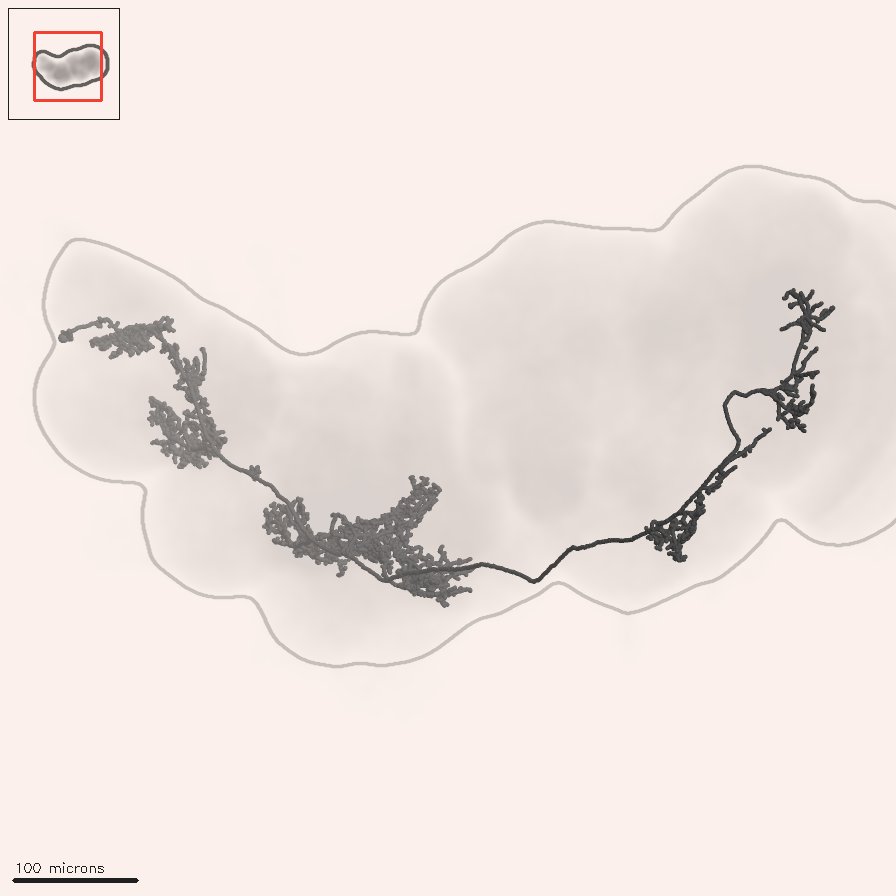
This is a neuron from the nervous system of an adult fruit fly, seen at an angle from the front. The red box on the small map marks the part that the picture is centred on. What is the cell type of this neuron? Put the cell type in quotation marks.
"AN05B099"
